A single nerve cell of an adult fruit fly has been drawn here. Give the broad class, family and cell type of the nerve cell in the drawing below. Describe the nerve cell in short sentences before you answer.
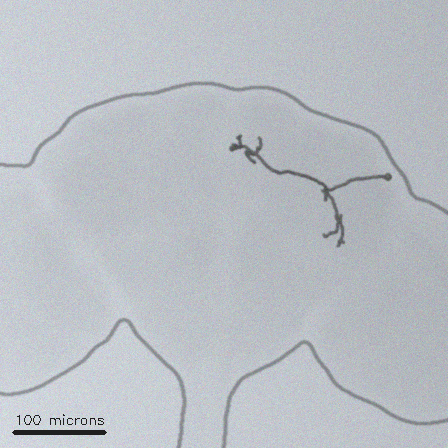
It lies in the brain. Its cell body lies on the right of the picture. By the scale bar it is about 180 microns wide in this view. This is a central-brain intrinsic neuron. The family is hemilineage SLPpl1. The cell type is SMP229.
